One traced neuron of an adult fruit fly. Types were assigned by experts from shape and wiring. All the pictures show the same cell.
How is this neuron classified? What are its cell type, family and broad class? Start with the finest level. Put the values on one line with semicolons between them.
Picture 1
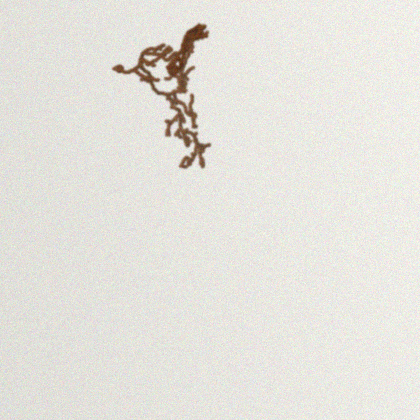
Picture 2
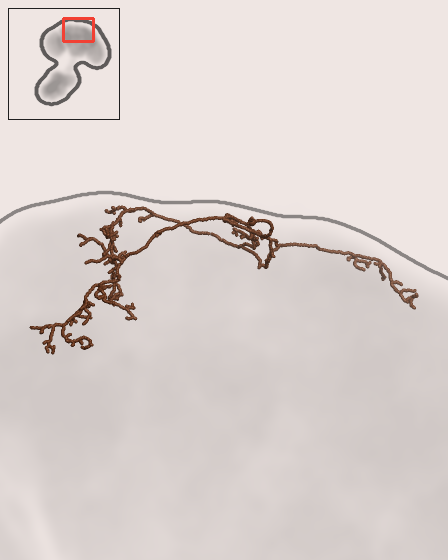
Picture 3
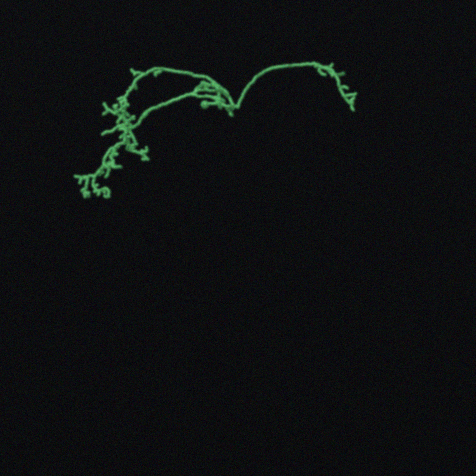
SMP106; hemilineage SMPad1; central-brain intrinsic neuron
